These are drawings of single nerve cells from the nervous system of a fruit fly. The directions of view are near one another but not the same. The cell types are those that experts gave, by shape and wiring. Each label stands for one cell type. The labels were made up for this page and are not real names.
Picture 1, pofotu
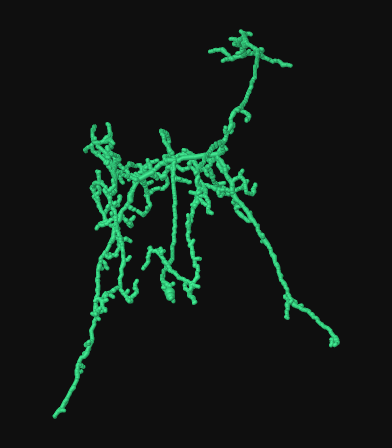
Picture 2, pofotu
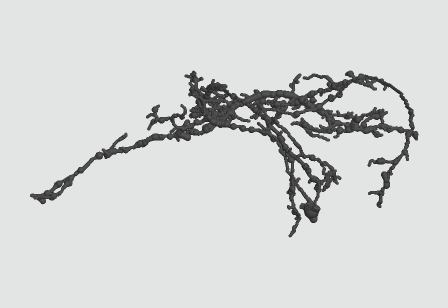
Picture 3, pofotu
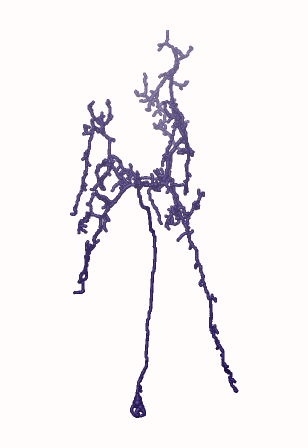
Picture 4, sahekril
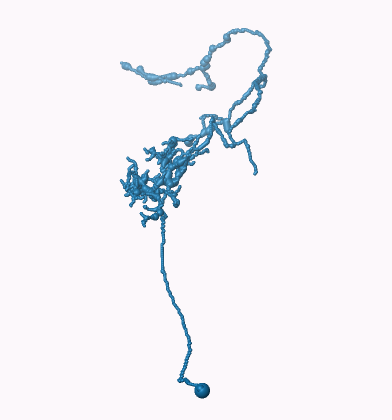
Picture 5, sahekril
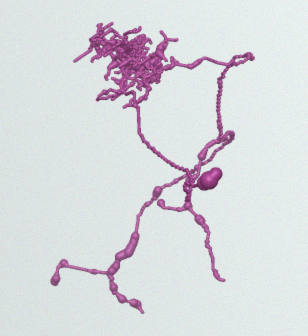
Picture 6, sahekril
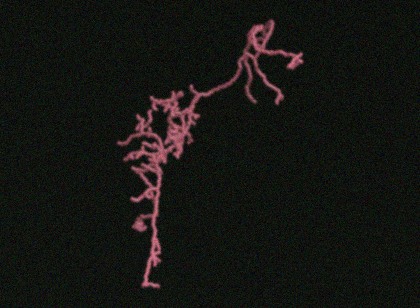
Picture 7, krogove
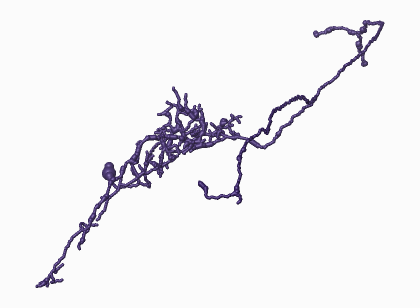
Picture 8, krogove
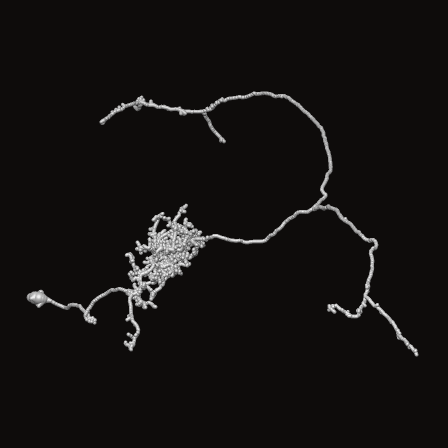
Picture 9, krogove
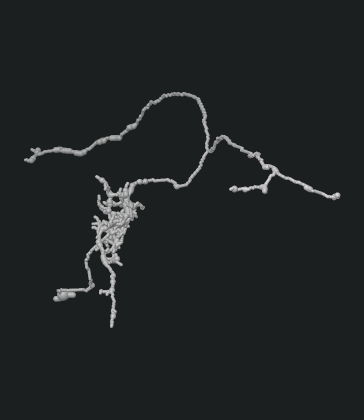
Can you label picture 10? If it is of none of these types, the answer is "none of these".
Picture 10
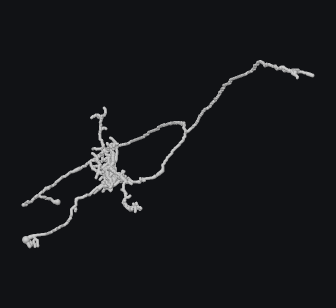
krogove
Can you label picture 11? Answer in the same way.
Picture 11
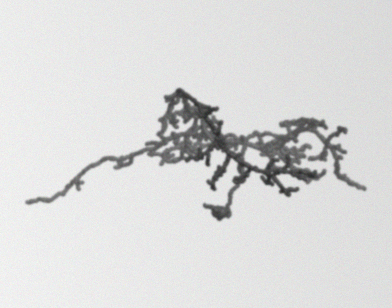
pofotu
